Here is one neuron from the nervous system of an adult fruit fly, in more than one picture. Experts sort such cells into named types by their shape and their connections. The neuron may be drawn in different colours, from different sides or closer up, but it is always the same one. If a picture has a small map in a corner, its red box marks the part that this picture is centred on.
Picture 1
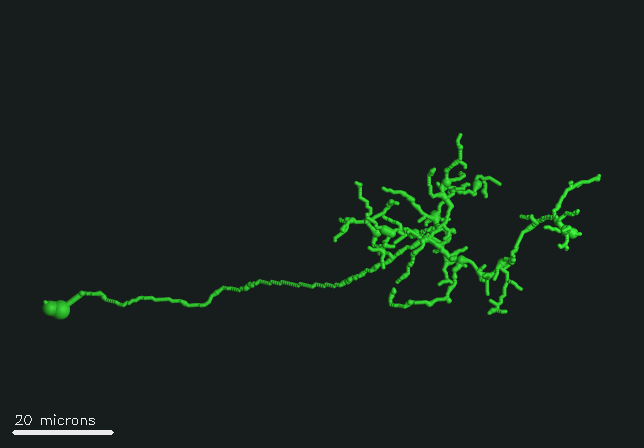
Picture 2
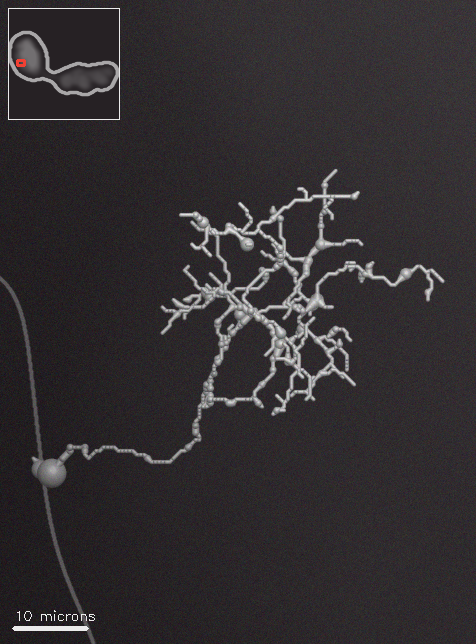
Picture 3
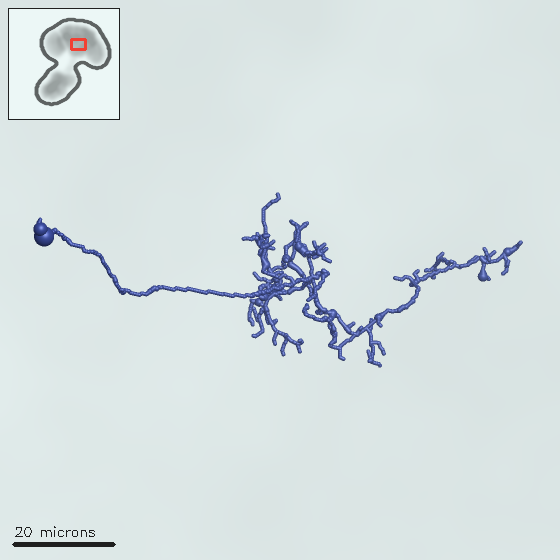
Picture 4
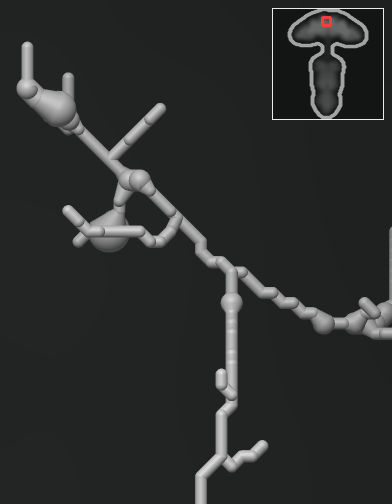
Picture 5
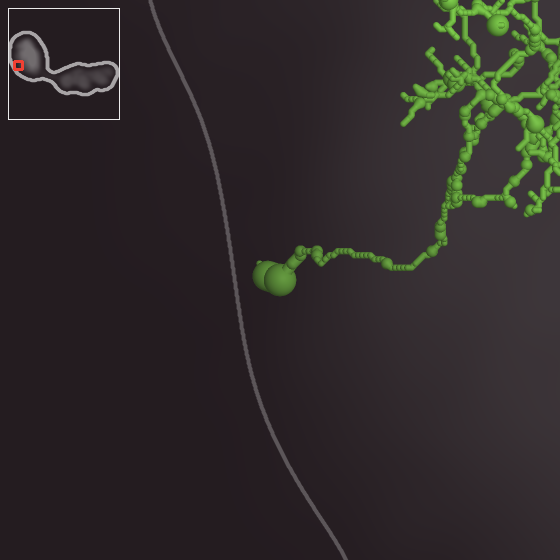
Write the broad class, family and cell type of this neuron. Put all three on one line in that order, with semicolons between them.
central-brain intrinsic neuron; hemilineage TRdl_a; PRW035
